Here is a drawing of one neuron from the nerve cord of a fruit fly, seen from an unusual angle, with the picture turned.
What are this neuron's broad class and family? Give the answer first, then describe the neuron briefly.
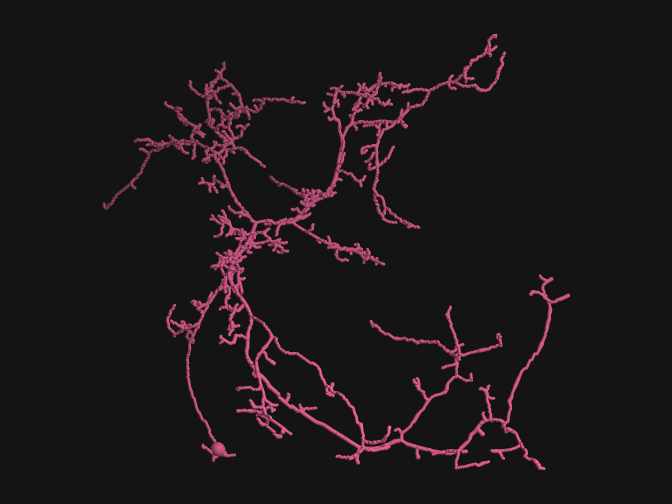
This is a nerve-cord intrinsic neuron. Its family is hemilineage 11A. The picture shows more than a hundred branch ends. As drawn here it is about as wide as it is tall.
